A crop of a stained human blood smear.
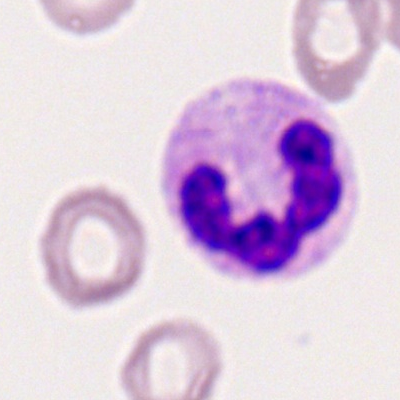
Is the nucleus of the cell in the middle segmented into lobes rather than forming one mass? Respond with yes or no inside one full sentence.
Yes, separate lobes or segments make up the nucleus of this cell.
